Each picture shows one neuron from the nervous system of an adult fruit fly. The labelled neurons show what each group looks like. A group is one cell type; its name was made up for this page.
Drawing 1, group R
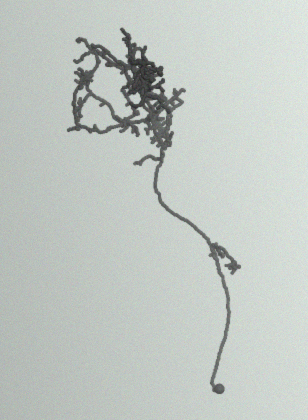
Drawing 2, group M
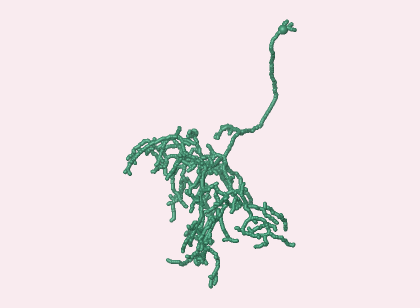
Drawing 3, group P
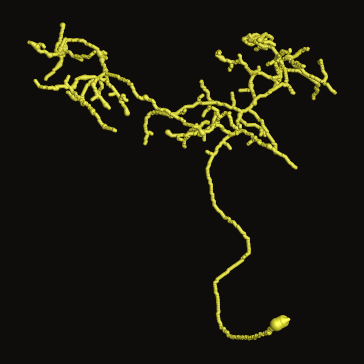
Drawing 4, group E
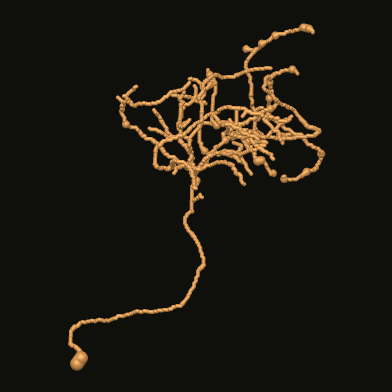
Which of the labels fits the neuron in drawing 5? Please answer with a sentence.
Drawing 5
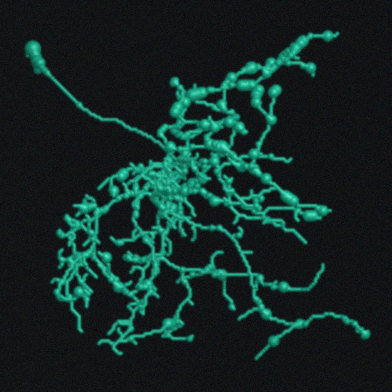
It belongs to group M.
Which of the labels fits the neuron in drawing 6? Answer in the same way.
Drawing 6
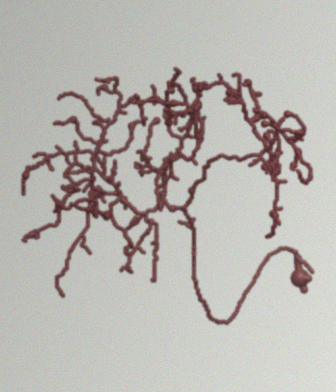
It belongs to group M.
